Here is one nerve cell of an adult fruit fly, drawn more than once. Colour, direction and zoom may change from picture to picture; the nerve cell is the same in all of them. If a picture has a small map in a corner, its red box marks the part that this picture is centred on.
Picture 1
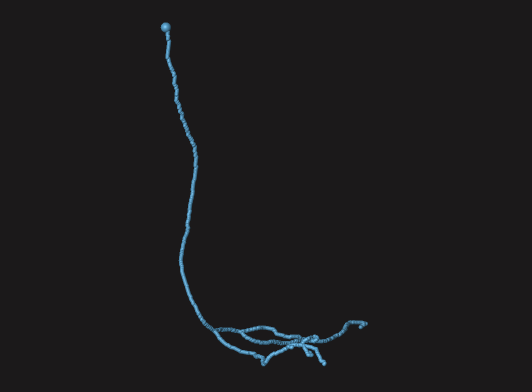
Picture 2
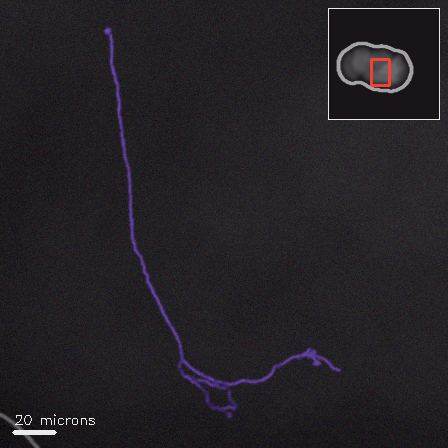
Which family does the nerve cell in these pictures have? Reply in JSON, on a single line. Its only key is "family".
{"family": "class mechanosensory tactile"}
